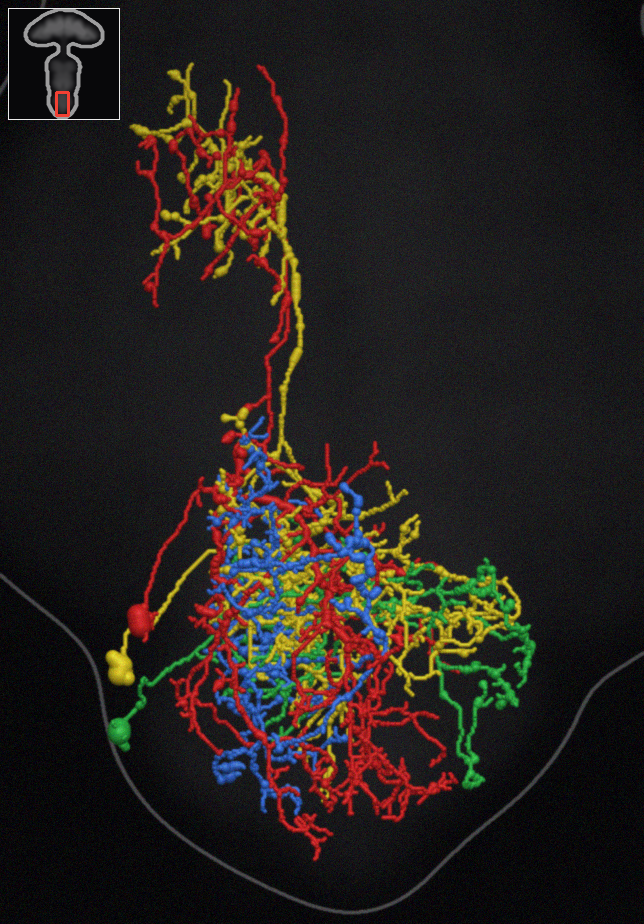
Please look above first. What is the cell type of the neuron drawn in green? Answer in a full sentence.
The cell type is INXXX396.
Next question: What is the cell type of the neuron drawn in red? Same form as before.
The cell type is INXXX269.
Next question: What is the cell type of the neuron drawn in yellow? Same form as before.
The cell type is INXXX215.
